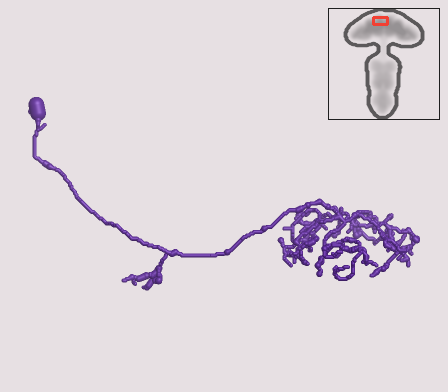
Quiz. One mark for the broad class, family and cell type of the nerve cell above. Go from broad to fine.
central-brain intrinsic neuron; hemilineage EBa1; ER3d_c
